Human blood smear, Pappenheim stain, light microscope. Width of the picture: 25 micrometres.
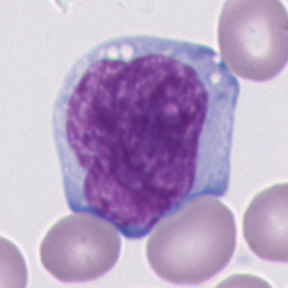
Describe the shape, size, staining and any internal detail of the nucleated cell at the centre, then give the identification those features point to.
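The outline is irregular and angular, with several fairly straight edges. The nucleus, about 16 by 12 micrometres, has fine, lacy chromatin with many small pale spaces between purple strands. Pale greyish-blue cytoplasm forms a rim, widest on the right, with a few small clear vacuoles along the top edge above the nucleus. This is a myeloblast.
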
